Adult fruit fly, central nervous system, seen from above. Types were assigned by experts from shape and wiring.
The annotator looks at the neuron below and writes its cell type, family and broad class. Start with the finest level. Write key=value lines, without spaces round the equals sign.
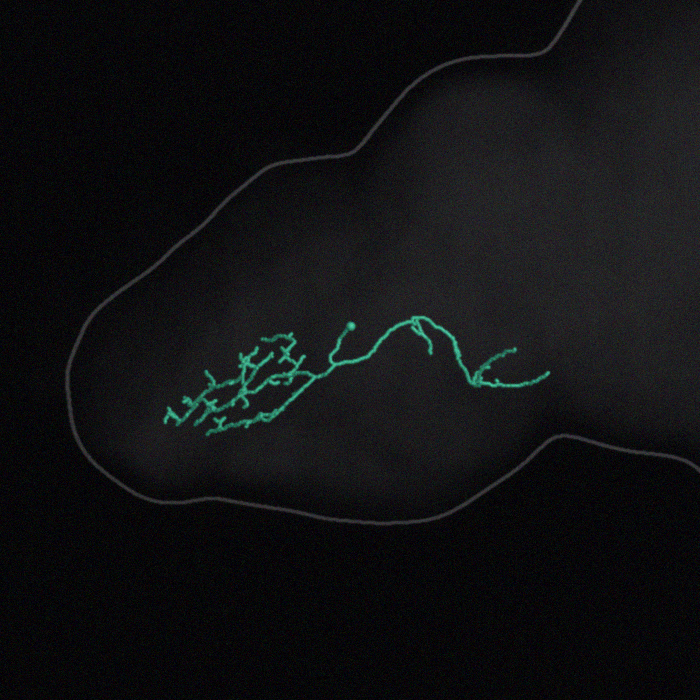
cell_type=MeVP14
family=MeVP
broad_class=visual projection neuron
